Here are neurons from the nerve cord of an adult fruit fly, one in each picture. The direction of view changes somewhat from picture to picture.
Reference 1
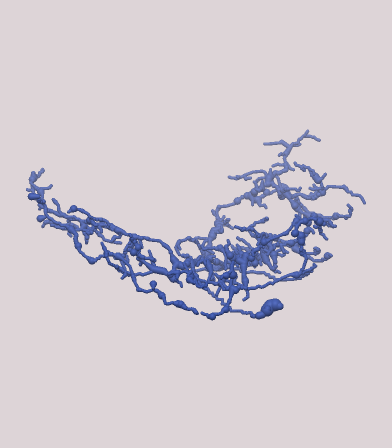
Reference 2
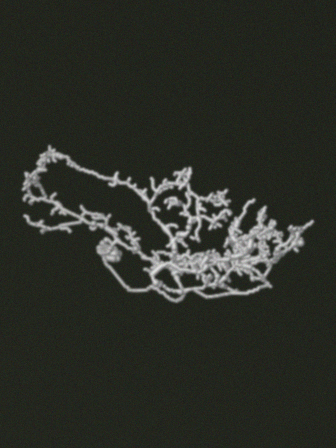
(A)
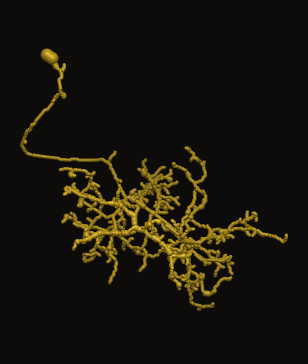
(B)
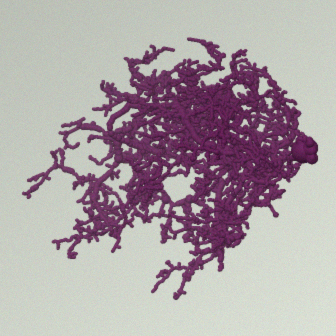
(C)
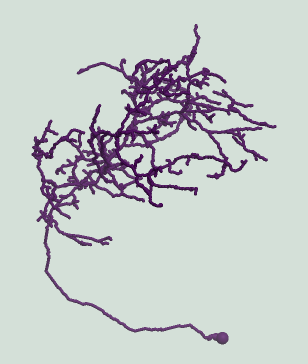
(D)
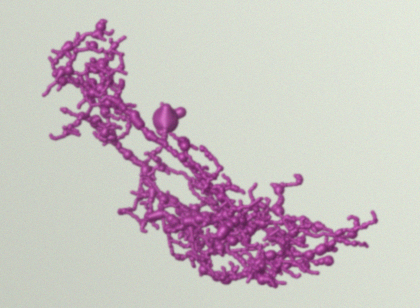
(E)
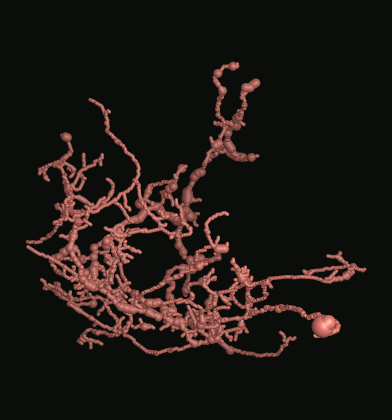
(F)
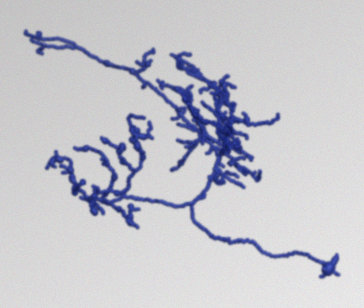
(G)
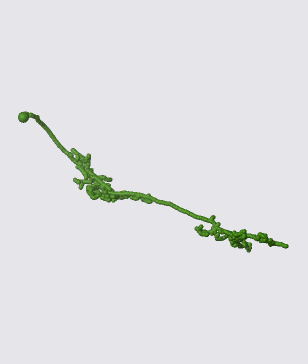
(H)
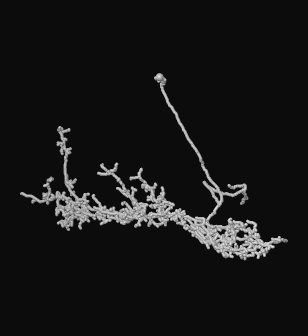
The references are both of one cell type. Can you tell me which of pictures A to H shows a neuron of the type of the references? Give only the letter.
D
